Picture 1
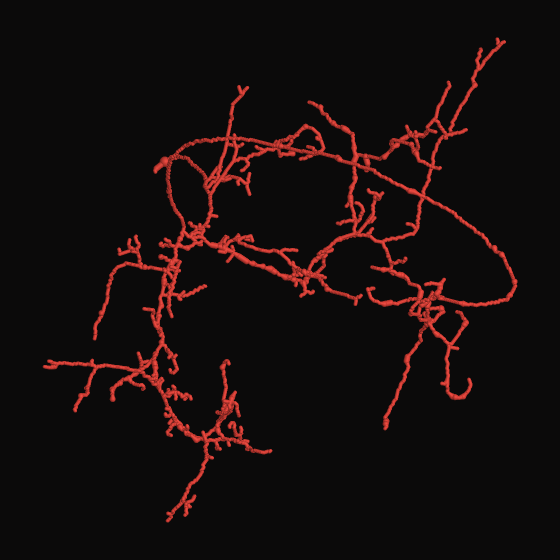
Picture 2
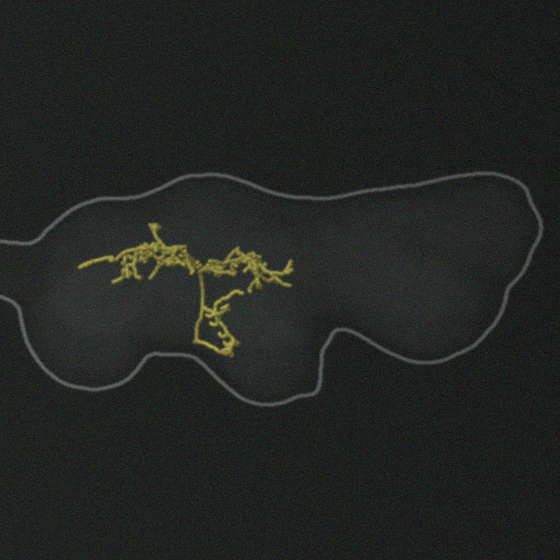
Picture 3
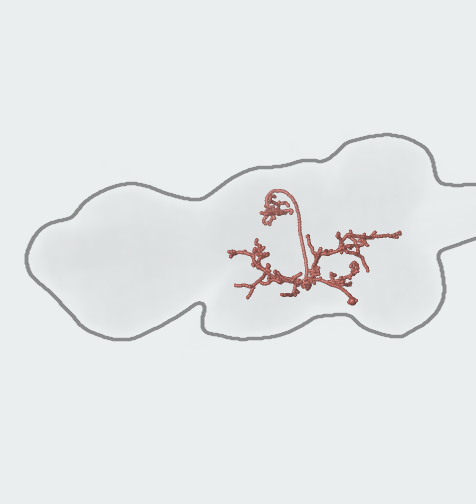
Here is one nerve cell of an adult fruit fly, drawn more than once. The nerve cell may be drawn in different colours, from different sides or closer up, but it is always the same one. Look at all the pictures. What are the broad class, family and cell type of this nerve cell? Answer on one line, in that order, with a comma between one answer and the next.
nerve-cord intrinsic neuron, hemilineage 01A, IN01A053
